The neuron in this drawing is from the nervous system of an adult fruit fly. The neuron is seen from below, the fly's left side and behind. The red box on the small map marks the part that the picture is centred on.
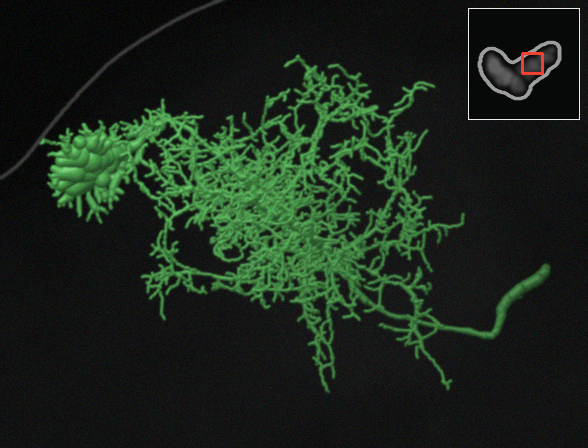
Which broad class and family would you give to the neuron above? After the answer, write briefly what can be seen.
This is a motor neuron of the nerve cord. The family is hemilineage 18X. The picture shows more than a hundred branch ends. In this view it is wider than it is tall.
